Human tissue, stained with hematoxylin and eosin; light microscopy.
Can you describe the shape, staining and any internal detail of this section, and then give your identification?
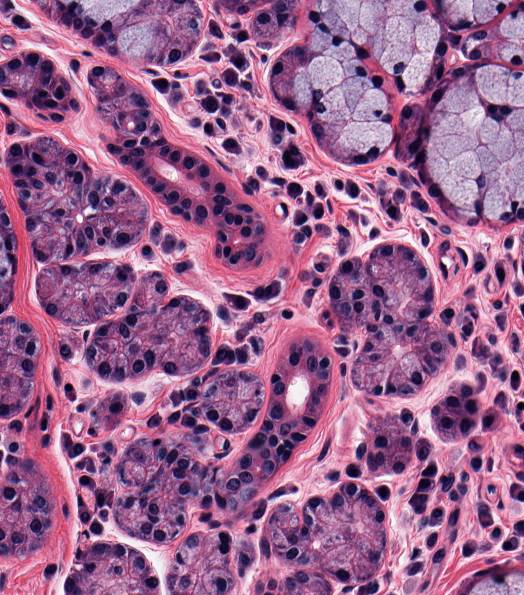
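Rounded nests of epithelial cells, separated by bands of pink collagenous stroma, make up most of the field. Most nests filled by cells with finely granular purple cytoplasm and round dark nuclei. Pale mucous cells present; nuclei dark, flattened against cell bases. Upper centre: elongated duct, narrow lumen, running diagonally, sheathed in pink collagen. Minor salivary gland.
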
